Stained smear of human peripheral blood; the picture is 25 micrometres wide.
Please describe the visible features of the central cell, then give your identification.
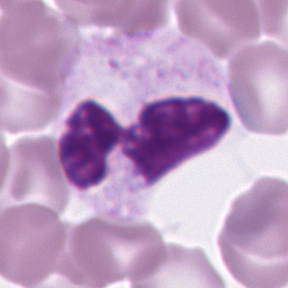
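The nucleus has two lobes joined by a narrow bridge, and the right lobe is larger than the left. Its chromatin is dark purple and coarsely clumped, while the cytoplasm is abundant and pale. This is a segmented neutrophil.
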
